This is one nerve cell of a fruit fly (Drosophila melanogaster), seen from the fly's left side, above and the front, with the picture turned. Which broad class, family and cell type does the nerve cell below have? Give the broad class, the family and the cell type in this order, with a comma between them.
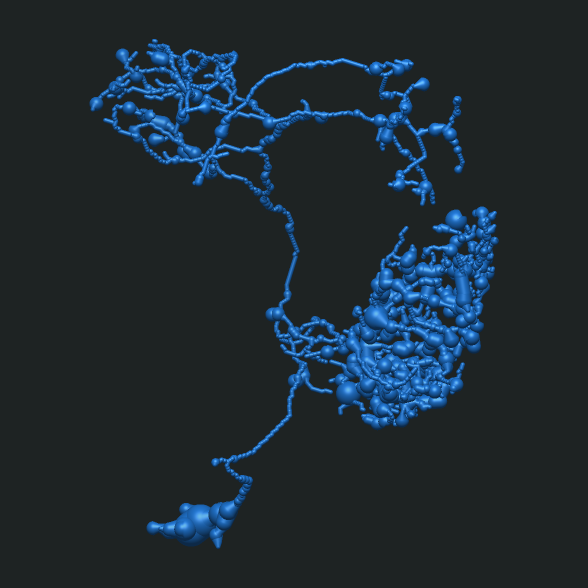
central-brain intrinsic neuron, hemilineage ALv2, vLN27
